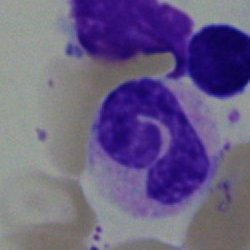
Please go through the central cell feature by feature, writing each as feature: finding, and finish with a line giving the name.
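Nucleus: a thick band, curled into a C round a pale central crescent
Nucleoli: none visible
Cytoplasm: pale pinkish-lilac
Granules: fine, pink
Cell: band neutrophil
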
